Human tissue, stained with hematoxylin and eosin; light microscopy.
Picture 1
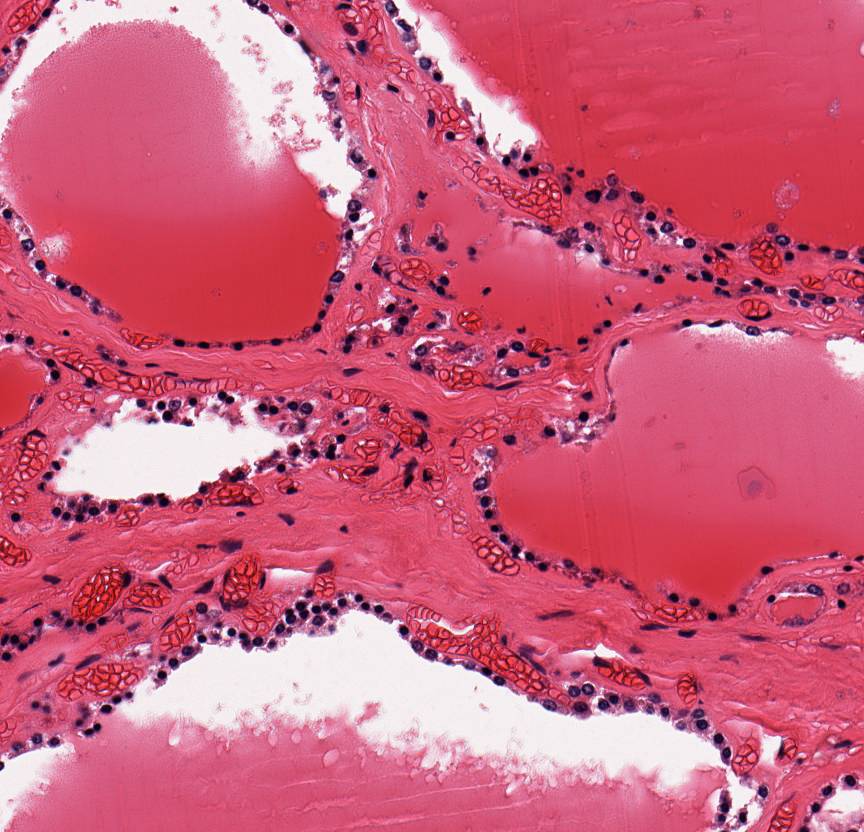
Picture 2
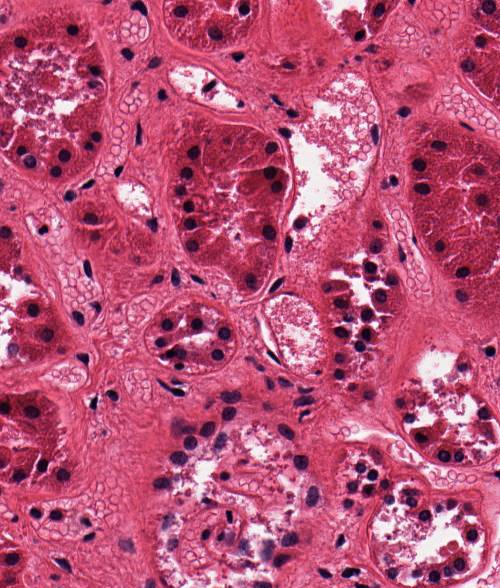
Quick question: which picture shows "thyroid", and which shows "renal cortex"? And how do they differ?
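Thyroid is the first picture; renal cortex is the second. Thyroid follicles are mostly filled with smooth, uniform pink material and lined by a single layer of flattened cells, with smooth linings that have no papillary folds. Many small vessels crowded with red blood cells lie in the septa just beneath these linings. The renal cortex tubules also have a single-layer lining, but its cells have deeply eosinophilic cytoplasm and round, dark nuclei. Their lumens, unlike the uniform follicle contents, often hold pale pink granular debris and loose detached cells. Scattered elongated dark nuclei lie between the tubules.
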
